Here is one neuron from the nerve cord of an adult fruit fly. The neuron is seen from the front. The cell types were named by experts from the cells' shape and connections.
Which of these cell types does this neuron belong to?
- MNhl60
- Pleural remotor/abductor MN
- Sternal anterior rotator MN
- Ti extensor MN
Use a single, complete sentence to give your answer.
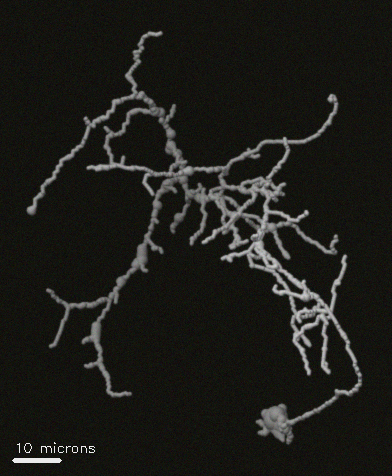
This neuron counts as a member of the cell type MNhl60.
